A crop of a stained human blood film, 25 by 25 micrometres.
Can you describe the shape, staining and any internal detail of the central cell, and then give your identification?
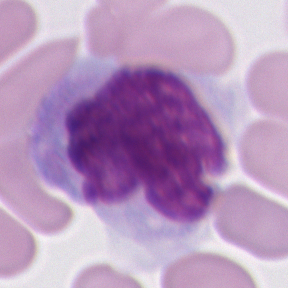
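Here the nucleus is irregular and folded, and clefts run along its lower edge. I can't make out any distinct nucleoli in it. It measures about 14 micrometres across. The cytoplasm is a pale greyish-blue, and its rim is widest below and to the left of the nucleus. I'd call this cell a monocyte.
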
